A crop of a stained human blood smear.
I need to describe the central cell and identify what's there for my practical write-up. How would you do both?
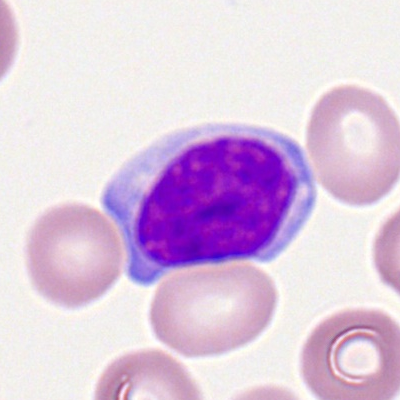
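Dark purple chromatin is clumped into coarse patches with paler areas between. The cytoplasm is pale blue and contains no granules; its band is wider on the left side of the nucleus than on the right. The cell is a lymphocyte.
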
